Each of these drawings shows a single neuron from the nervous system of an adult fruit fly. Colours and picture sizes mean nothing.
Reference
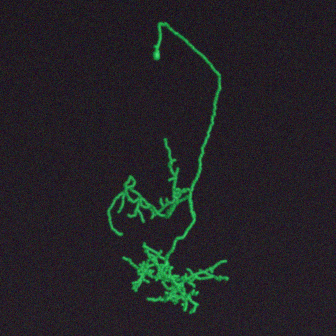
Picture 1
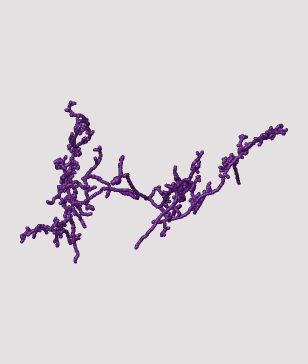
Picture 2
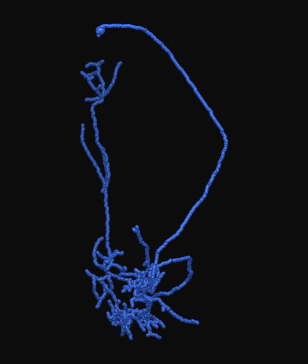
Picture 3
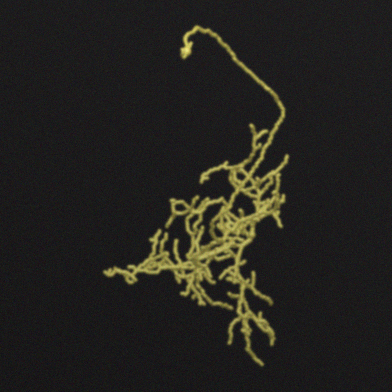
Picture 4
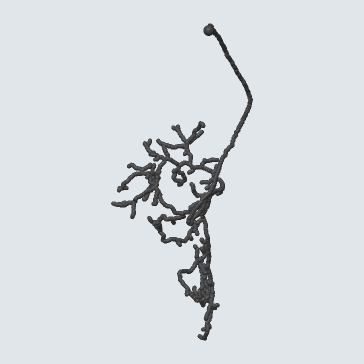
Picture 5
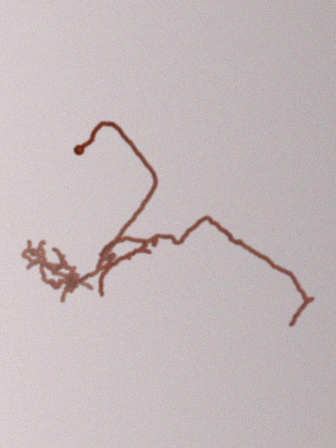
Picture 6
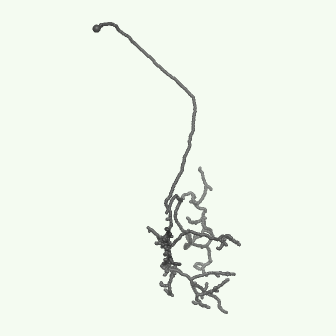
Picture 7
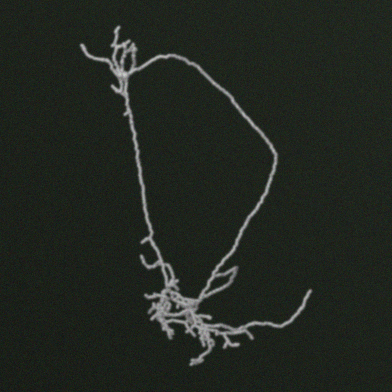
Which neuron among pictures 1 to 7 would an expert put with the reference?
6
